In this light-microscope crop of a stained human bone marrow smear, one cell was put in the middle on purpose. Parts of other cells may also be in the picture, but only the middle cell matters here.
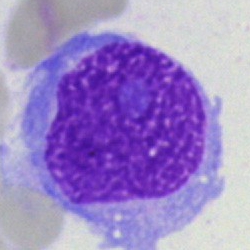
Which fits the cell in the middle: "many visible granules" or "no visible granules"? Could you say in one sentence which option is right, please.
Not a single granule can be seen in its cytoplasm.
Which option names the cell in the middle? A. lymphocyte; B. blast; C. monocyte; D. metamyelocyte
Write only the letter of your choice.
B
